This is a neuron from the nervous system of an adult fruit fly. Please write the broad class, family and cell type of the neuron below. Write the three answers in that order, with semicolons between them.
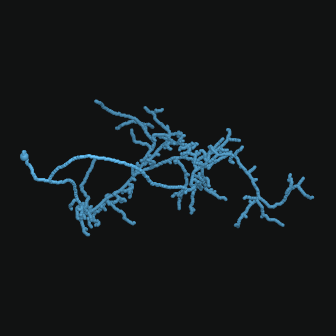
central-brain intrinsic neuron; hemilineage SLPav1_medial; CL098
